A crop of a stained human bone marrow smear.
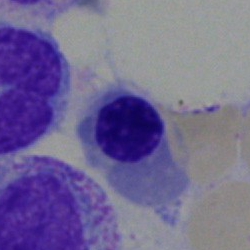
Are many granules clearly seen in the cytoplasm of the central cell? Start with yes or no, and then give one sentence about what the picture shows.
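No. No granules are visible in the cytoplasm.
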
